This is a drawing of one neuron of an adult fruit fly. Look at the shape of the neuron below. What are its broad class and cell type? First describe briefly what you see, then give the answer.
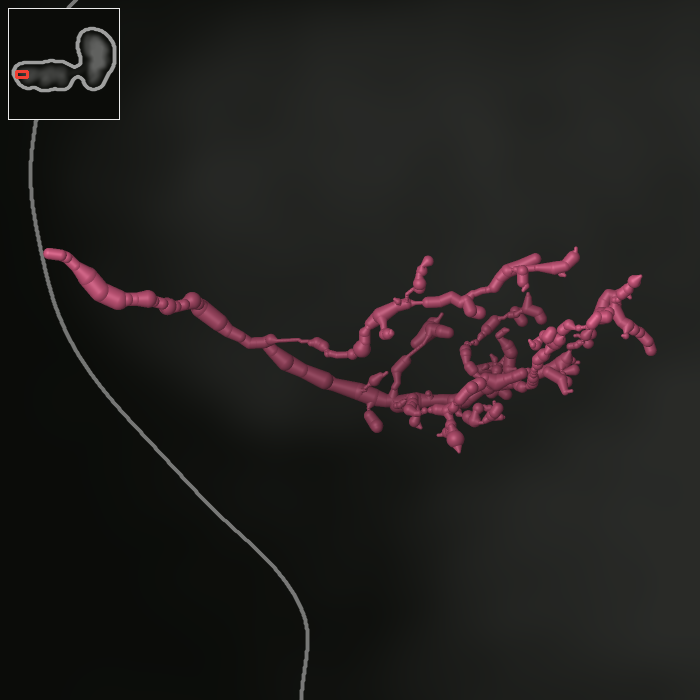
No cell body is drawn. Dozens of branch ends can be seen. It is a sensory neuron entering the nerve cord. Its cell type is SNxx11.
